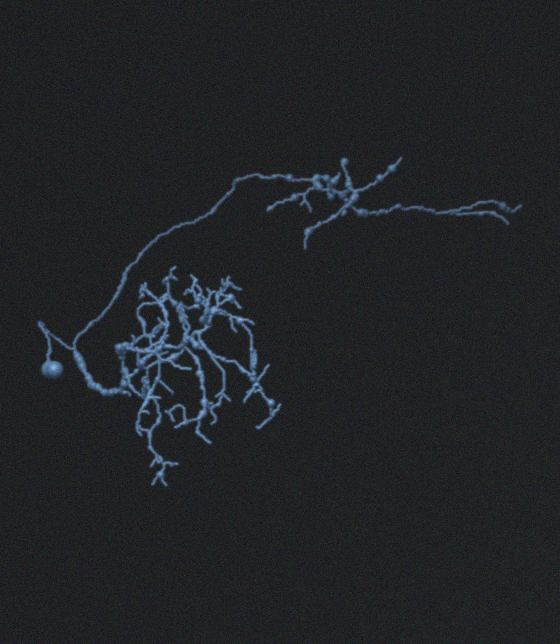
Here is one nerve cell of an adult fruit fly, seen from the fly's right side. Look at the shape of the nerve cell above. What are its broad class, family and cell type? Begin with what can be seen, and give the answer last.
The cell body is on the left of the picture. Dozens of branch ends can be seen. This is a central-brain intrinsic neuron. Its family is hemilineage DL2_dorsal. Its cell type is LHPV5a2.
